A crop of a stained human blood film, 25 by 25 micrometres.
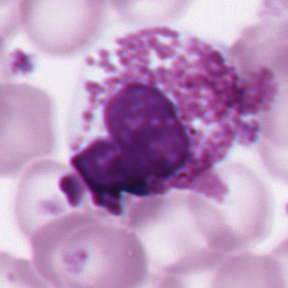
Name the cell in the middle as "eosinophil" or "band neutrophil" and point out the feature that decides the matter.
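Eosinophil, not band neutrophil. The nucleus sits off-centre toward the lower left and is split into two main lobes, the larger upper right, the smaller lower left.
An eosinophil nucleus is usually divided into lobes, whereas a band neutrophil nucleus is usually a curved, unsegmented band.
Many coarse, round, purple-pink granules fill the cytoplasm, mostly above and right of the nucleus.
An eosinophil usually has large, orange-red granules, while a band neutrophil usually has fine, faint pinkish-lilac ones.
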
